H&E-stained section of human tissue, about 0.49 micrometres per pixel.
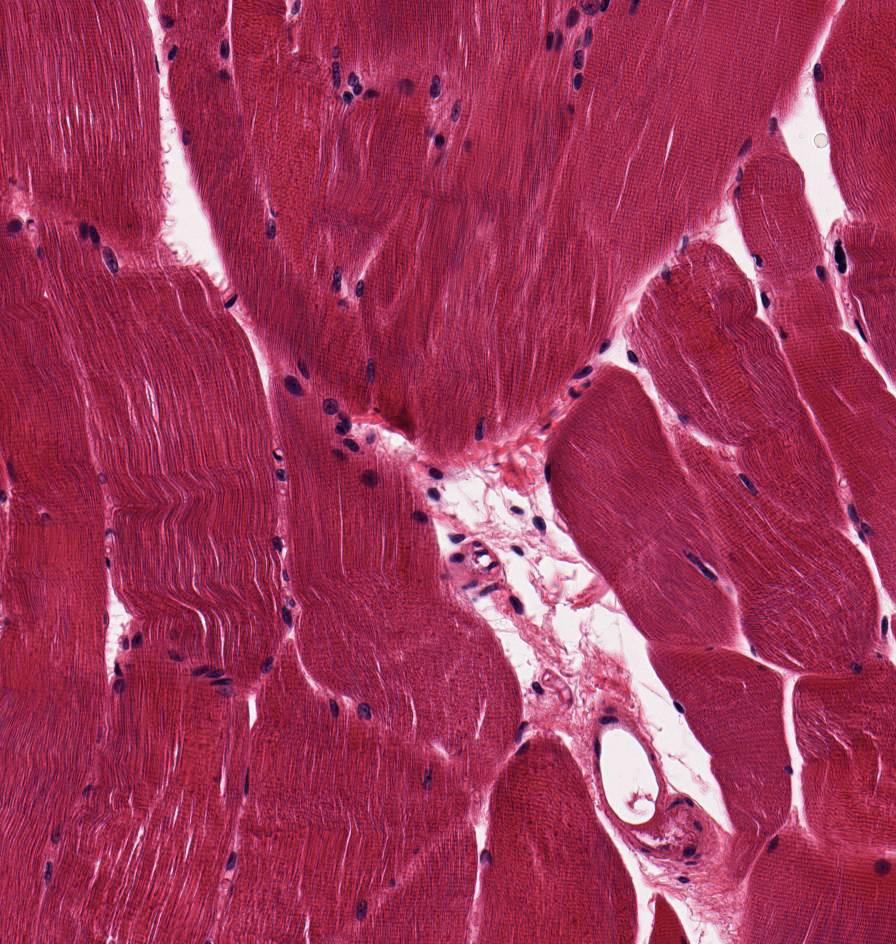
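Skeletal muscle, haematoxylin and eosin: broad, unbranched fibres fill the field, and you can make out fine transverse striations. Notice the flattened dark nuclei sitting at the fibre edges, not in the middle. The fibres come grouped in bundles running different ways across the field, and their cytoplasm takes a deep, even eosinophilic red.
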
